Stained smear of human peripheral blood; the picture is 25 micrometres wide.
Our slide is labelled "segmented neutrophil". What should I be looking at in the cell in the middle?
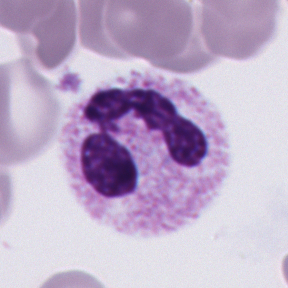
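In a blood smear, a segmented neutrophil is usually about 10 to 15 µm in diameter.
At about 15 micrometres across, this cell sits at the upper end of that range.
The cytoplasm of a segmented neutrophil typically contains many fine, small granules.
In keeping with this, fine pink-lilac granules are scattered evenly through the plentiful, pale pinkish-lilac cytoplasm. The outline is round and smooth, and the chromatin is dark purple and coarsely clumped.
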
